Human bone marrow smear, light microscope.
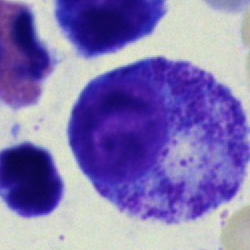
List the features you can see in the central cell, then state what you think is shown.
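The nucleus stains a dense dark blue-purple. Cytoplasm occupies about the right half of the cell and holds many scattered purple granules, with a paler area of fewer granules in its middle beside the nucleus. The cell is a promyelocyte.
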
